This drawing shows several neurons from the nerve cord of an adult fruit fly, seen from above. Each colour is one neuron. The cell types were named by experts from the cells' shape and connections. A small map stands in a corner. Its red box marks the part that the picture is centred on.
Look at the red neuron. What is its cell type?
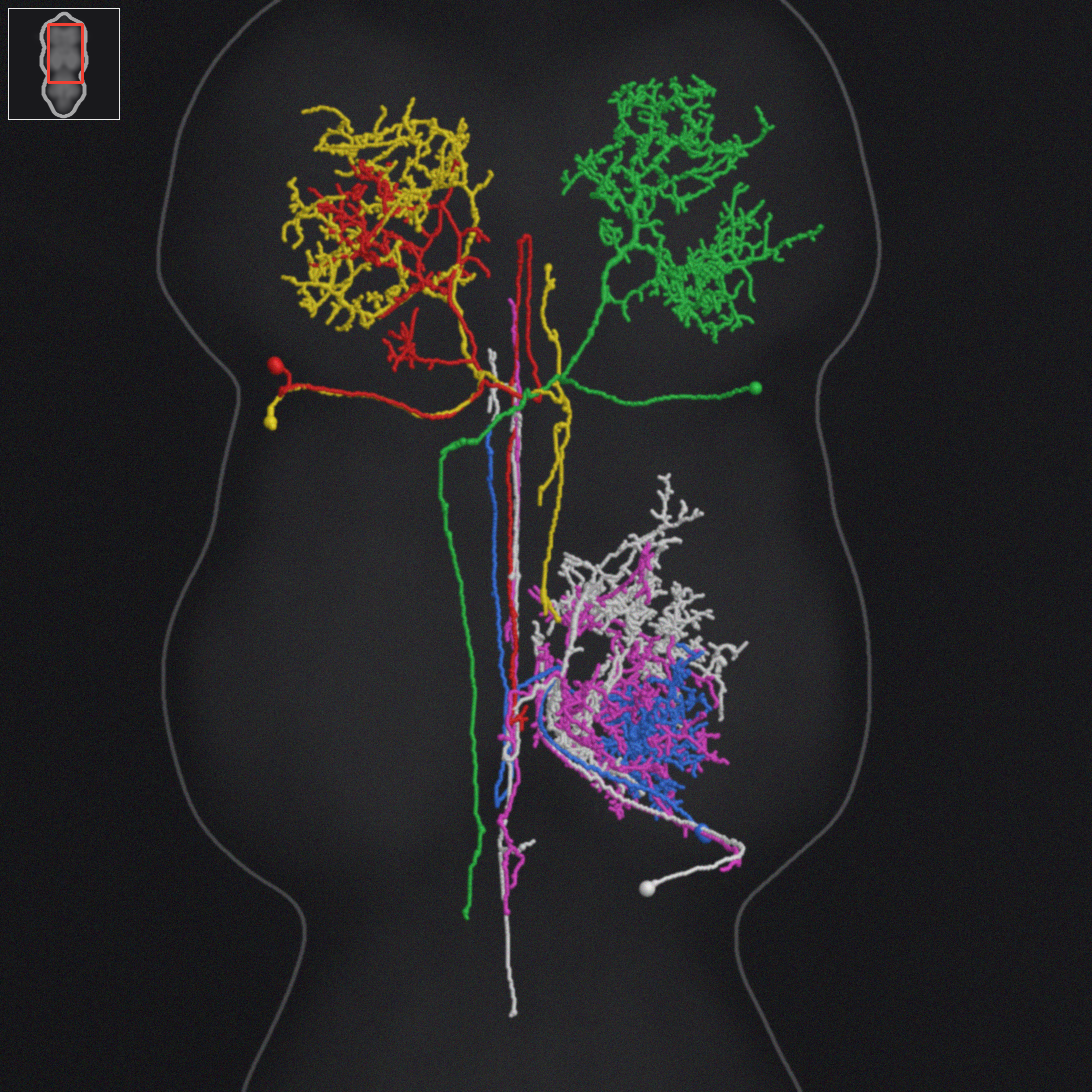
IN23B089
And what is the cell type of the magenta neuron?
IN23B080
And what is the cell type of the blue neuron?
IN23B075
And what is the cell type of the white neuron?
IN23B073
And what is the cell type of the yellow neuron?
IN23B046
